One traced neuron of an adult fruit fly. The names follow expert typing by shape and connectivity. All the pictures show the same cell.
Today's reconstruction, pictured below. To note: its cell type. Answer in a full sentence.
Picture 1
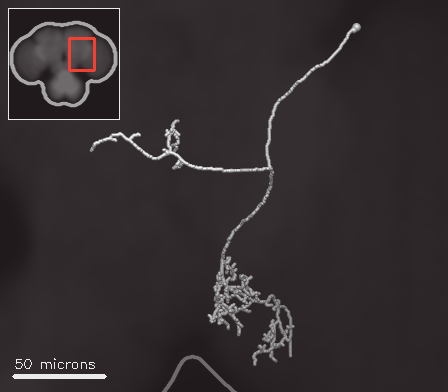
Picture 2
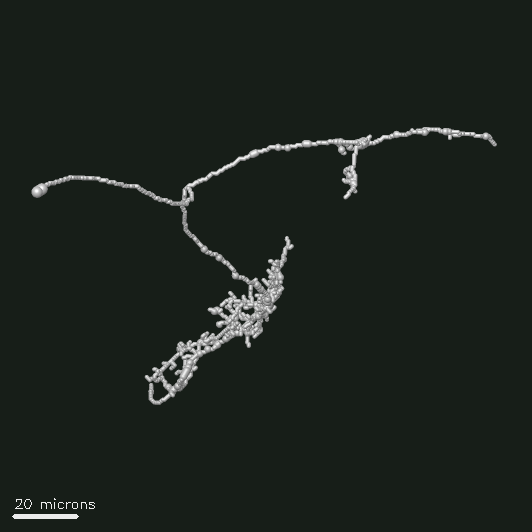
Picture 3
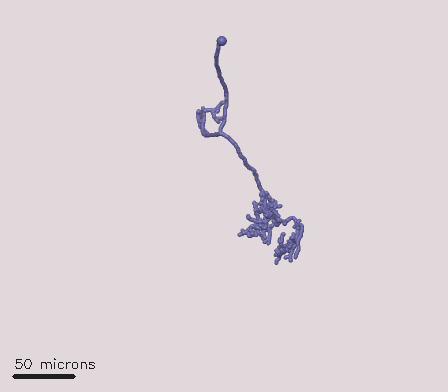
The cell type is LPLC4.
